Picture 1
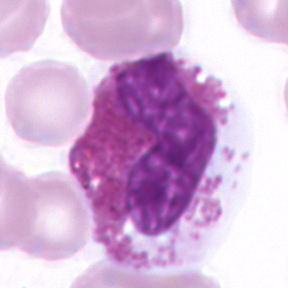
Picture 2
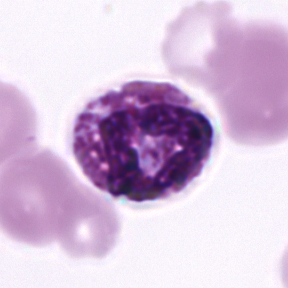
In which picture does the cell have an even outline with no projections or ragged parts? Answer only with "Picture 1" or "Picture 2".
Picture 2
